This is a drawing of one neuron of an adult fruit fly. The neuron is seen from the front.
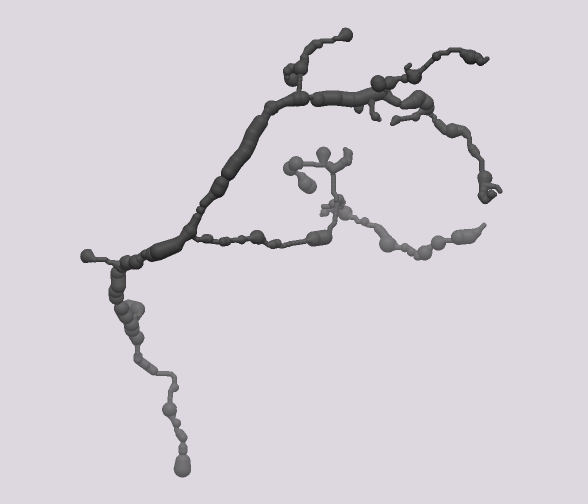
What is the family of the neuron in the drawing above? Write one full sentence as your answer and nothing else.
The neuron is recorded as family class mechanosensory.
